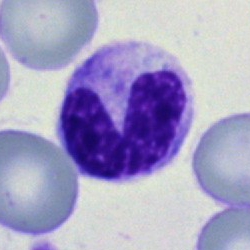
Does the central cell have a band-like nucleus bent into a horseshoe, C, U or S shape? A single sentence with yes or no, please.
Yes, what the nucleus forms is a curved band, not a set of separate lobes.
